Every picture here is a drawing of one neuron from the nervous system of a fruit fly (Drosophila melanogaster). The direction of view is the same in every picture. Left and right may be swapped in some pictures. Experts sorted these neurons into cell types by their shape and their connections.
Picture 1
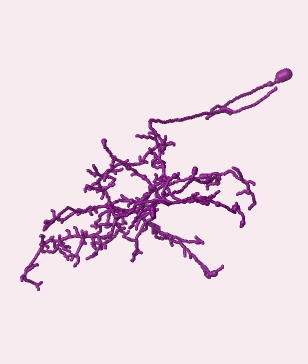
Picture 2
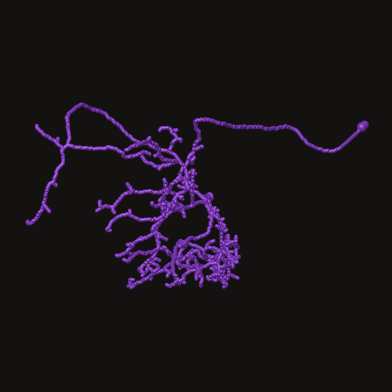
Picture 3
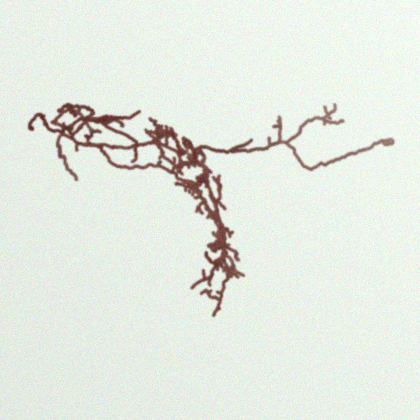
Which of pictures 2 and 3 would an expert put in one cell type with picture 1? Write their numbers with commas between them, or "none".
2, 3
